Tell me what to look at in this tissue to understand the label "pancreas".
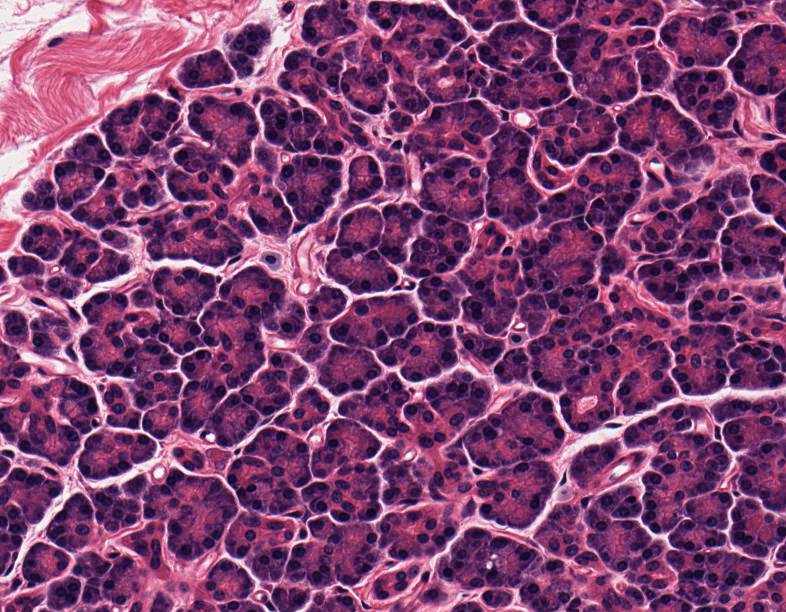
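Here is pancreas, so let's hold the picture up against what is usual for it.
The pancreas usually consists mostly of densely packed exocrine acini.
That matches this field, which is nearly all closely packed rounded acini, separated only by thin strands of connective tissue. Each acinar cell has a round dark nucleus at its base, toward the outer edge of the acinus.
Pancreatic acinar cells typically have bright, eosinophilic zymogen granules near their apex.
Here the cytoplasm is deep purple at the base and turns paler pink toward the centre of each acinus.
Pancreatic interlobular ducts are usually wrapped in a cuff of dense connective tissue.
What this field shows instead, in the upper left corner, is a band of dense, wavy, pink collagen fibres.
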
